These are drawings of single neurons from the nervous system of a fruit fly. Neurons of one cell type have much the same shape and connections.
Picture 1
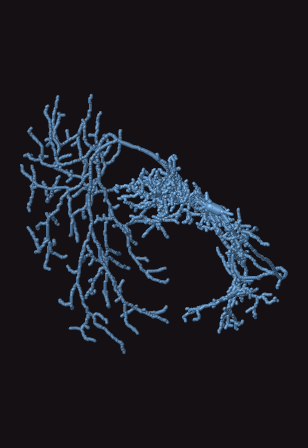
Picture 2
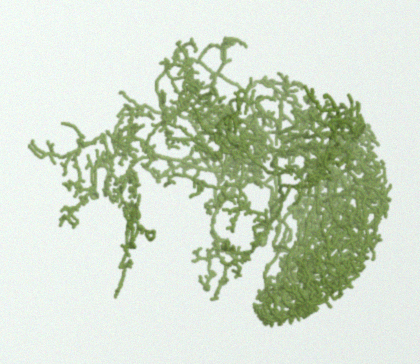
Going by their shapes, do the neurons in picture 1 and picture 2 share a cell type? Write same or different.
different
